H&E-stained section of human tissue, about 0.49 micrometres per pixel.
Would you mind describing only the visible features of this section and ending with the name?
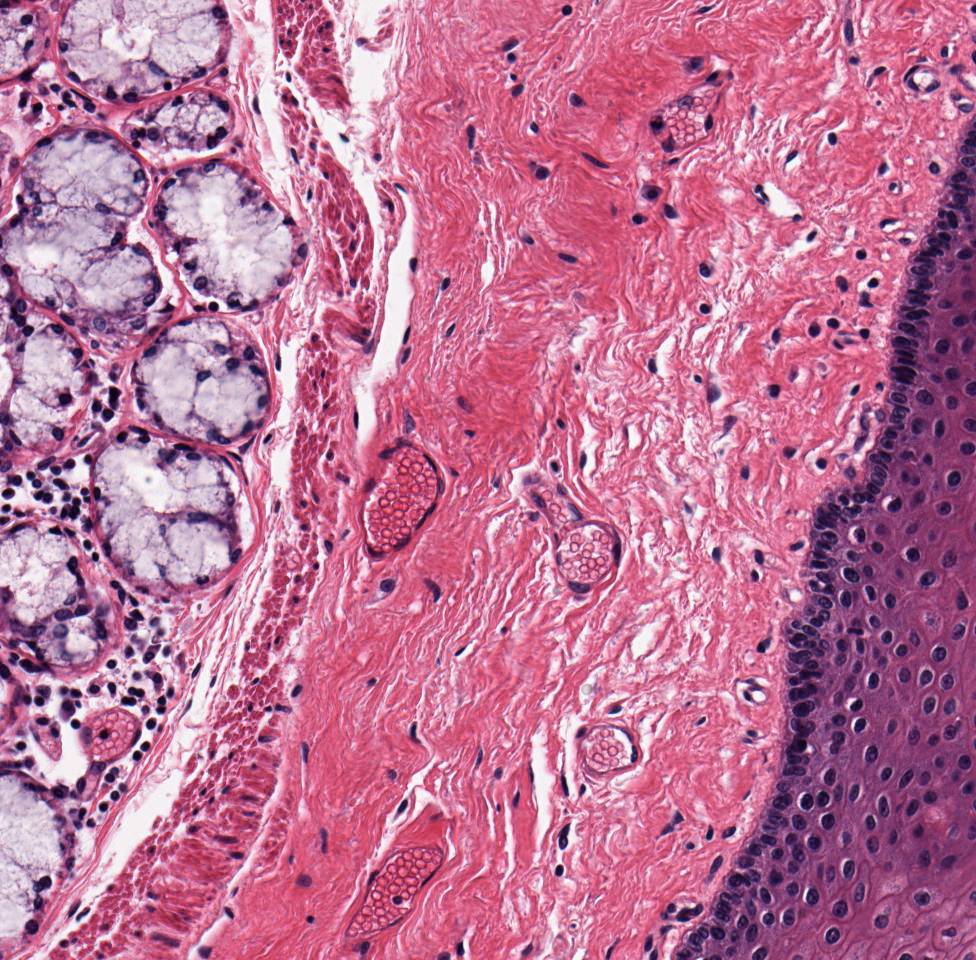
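Mucous glands occupy the left, dense pink stroma the middle, and stratified squamous epithelium the right edge. A row of crowded, darker basal cells lines the epithelium's border with the stroma. Acini: pale, bubbly, grey-lavender cytoplasm, nuclei flattened basally. This is the mucosa of the esophagus.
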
